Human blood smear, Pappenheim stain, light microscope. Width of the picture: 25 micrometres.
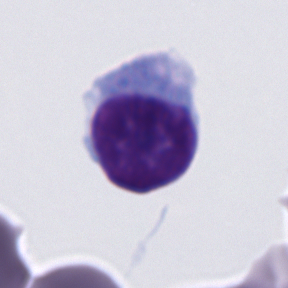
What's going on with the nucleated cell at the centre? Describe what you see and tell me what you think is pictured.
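Dark purple and dense, the chromatin is broken only by a few paler streaks. The nucleus has no indentation or lobes, and no nucleolus can be seen in it. No distinct coarse granules are present in the cytoplasm. It is a hairy cell.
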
